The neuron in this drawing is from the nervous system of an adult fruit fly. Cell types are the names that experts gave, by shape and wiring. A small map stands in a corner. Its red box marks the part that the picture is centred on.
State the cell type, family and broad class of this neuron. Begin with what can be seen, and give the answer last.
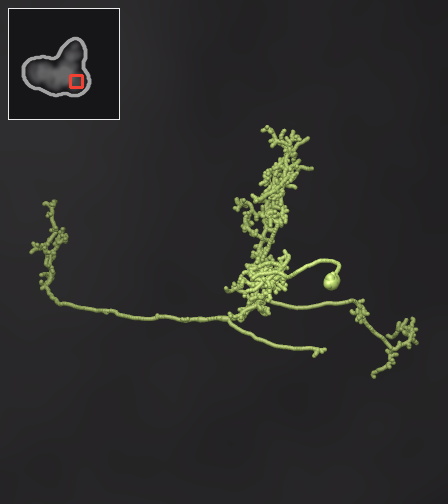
The cell body is on the right of the picture. Dozens of branch ends can be seen. The cell type is Y12. Its family is Y. Its broad class is optic-lobe intrinsic neuron.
